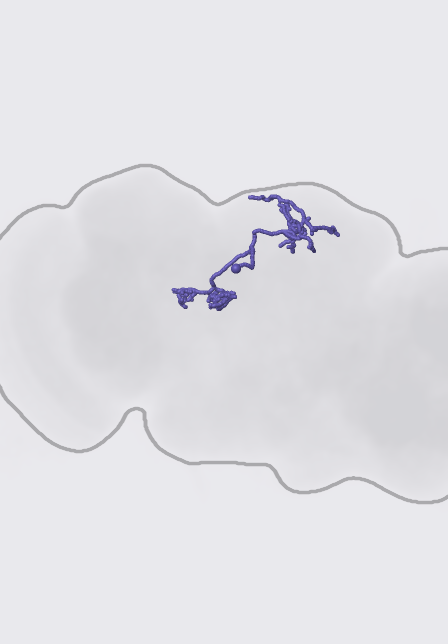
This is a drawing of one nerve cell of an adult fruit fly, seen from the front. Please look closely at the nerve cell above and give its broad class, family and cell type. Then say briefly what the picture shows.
It is a central-brain intrinsic neuron. The name of its family is class DAN. It is of cell type PAM04. The cell body is in the middle of the picture. As drawn here it is wider than it is tall.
